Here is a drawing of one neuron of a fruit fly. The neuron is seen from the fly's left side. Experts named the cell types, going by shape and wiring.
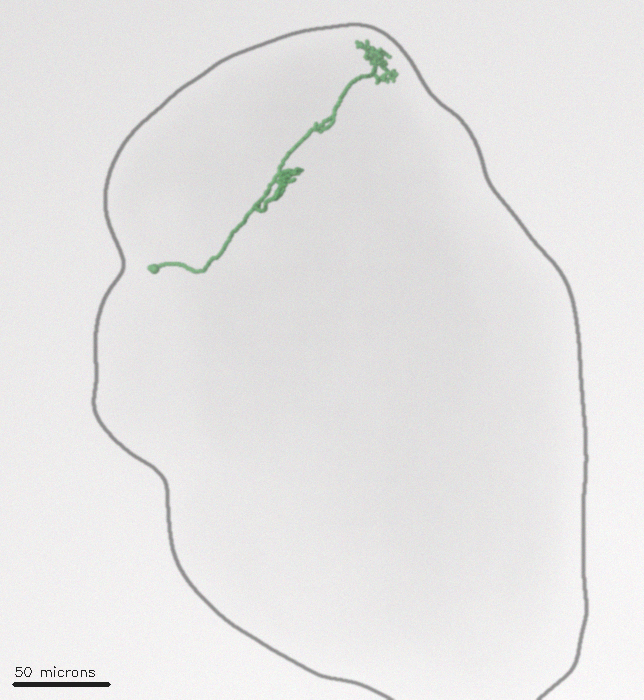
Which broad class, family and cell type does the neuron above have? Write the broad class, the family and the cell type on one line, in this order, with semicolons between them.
central-brain intrinsic neuron; hemilineage AOTUv4_ventral; FB9B_d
